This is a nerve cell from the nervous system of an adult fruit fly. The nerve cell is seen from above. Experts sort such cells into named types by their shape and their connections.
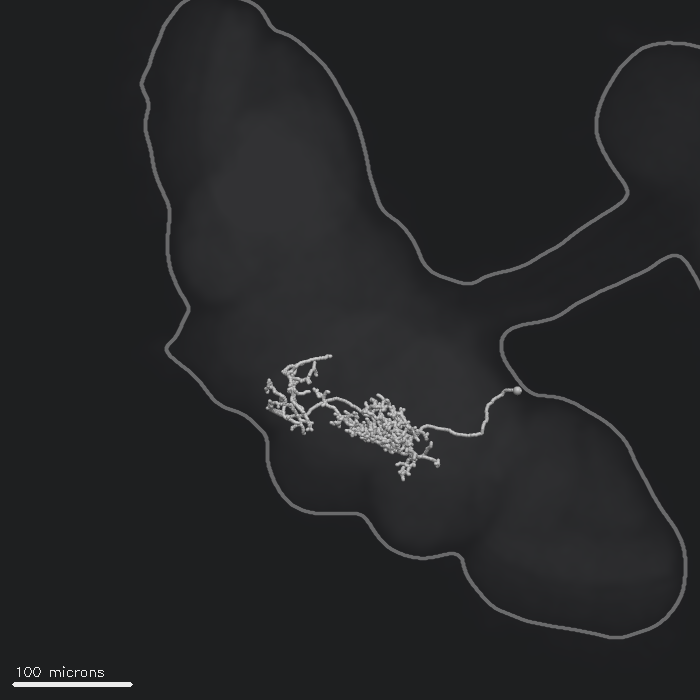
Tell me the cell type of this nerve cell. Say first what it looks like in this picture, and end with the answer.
Its cell body lies on the right of the picture. By the scale bar it is about 200 microns wide in this view. This is a central-brain intrinsic neuron. The cell type is SMP555.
